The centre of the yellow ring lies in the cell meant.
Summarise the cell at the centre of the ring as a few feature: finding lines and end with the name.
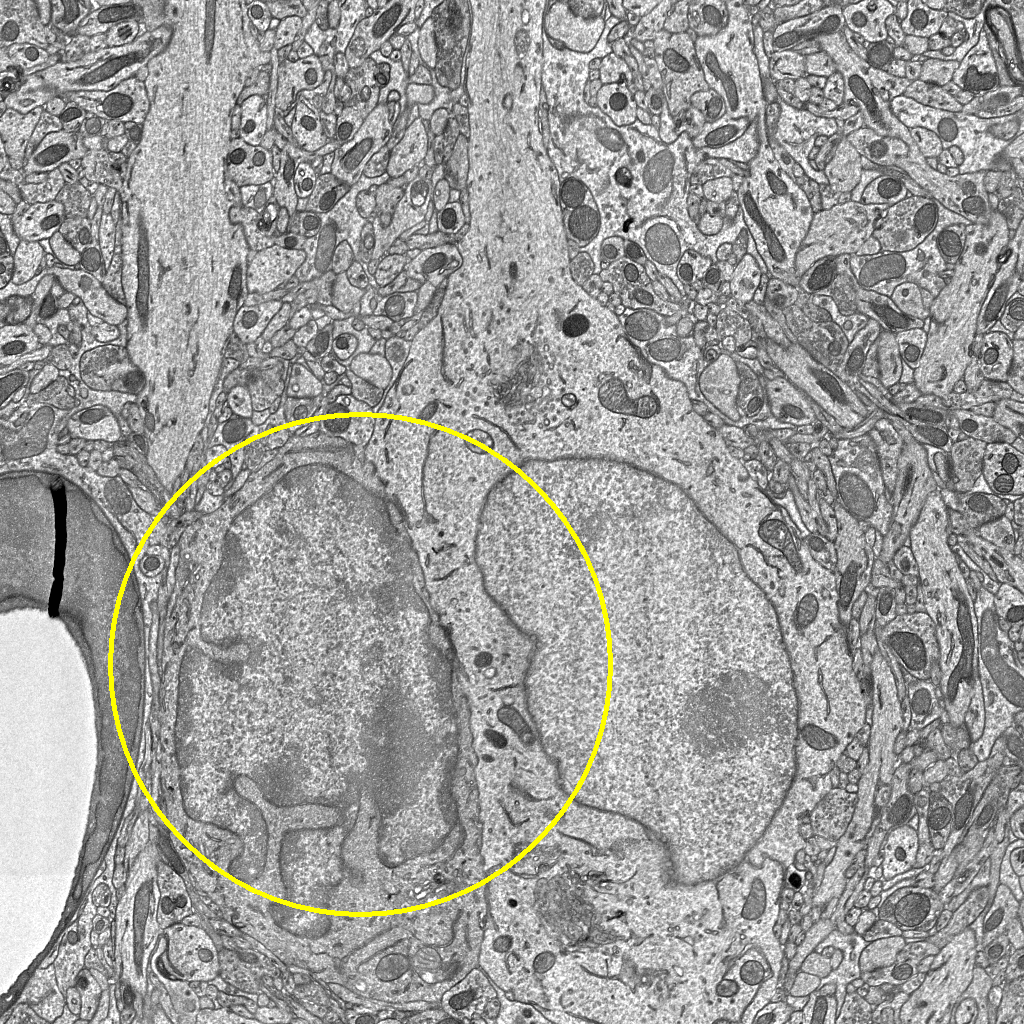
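Outline: the nucleus is taller than wide, drawn out top to bottom
Lower edge: deeply indented, see the several finger-like lobes
Chromatin: large, irregular dark patches scattered through paler nucleoplasm
Envelope: notice several of those dark patches resting against it
Type: oligodendrocyte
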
